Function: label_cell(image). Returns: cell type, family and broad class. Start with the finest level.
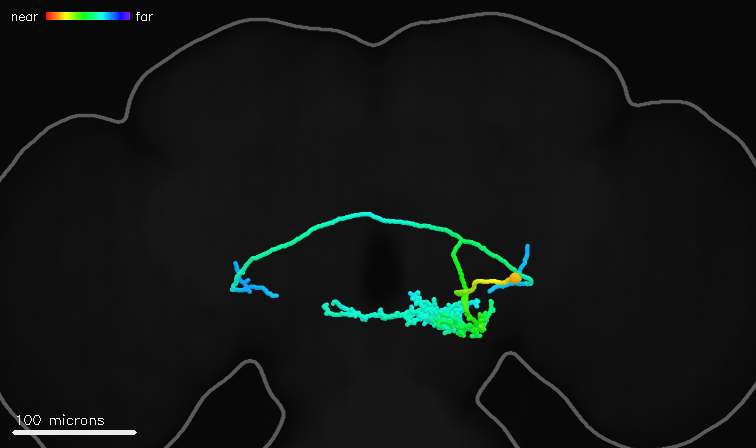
CB3646; hemilineage ALl1_ventral; central-brain intrinsic neuron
